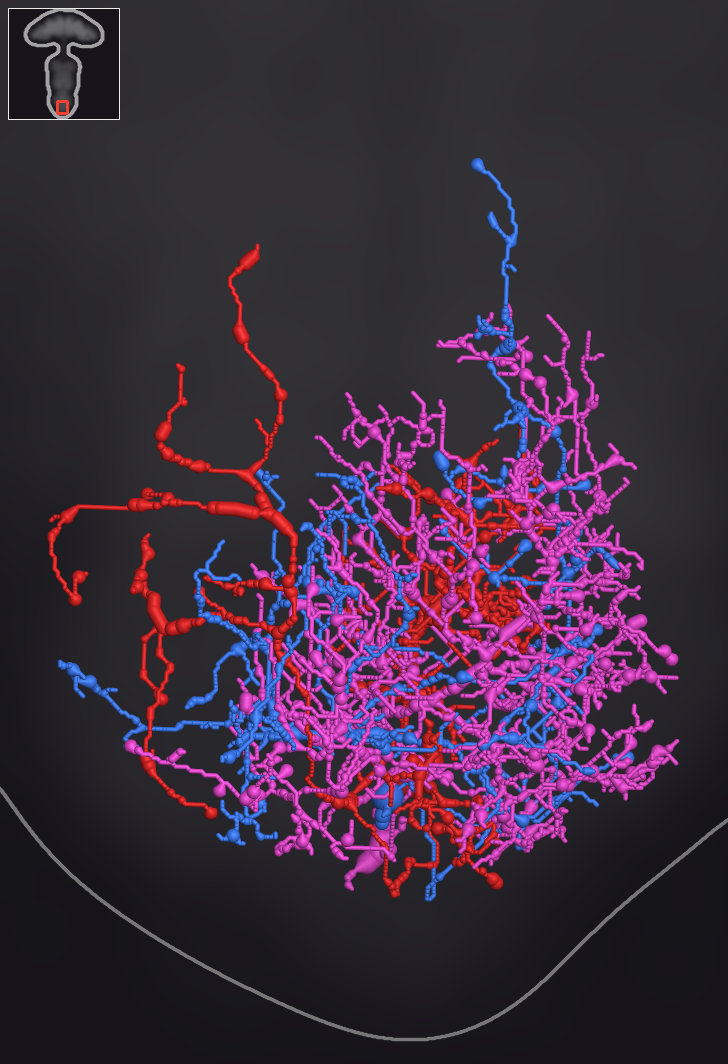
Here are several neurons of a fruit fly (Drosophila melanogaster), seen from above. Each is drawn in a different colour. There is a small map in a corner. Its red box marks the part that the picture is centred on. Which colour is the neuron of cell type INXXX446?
blue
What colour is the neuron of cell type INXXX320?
magenta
